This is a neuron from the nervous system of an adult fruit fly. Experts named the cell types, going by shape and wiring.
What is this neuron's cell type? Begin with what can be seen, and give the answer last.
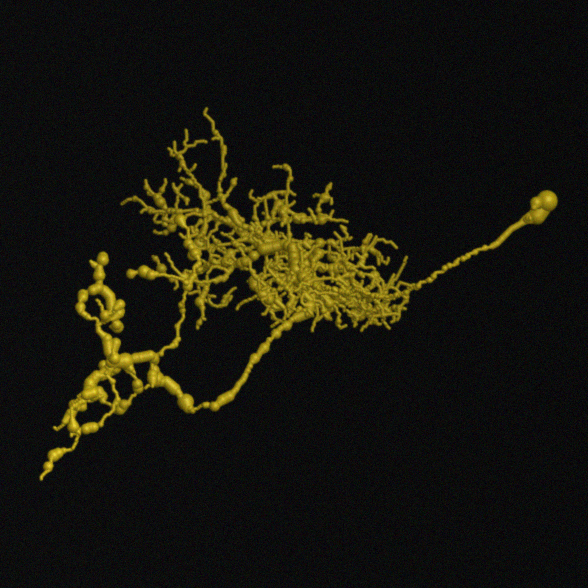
The picture shows dozens of branch ends. In this view it is wider than it is tall. This is a central-brain intrinsic neuron. Its cell type is LHAV2b2_b.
